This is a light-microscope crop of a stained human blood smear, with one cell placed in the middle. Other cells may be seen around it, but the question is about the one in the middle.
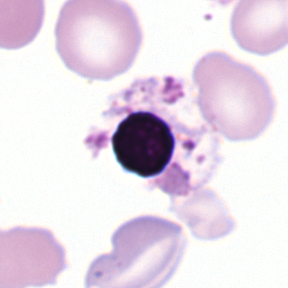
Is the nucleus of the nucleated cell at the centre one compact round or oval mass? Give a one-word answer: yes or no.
Yes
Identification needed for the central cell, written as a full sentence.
The cell sitting right in the middle is a normoblast.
